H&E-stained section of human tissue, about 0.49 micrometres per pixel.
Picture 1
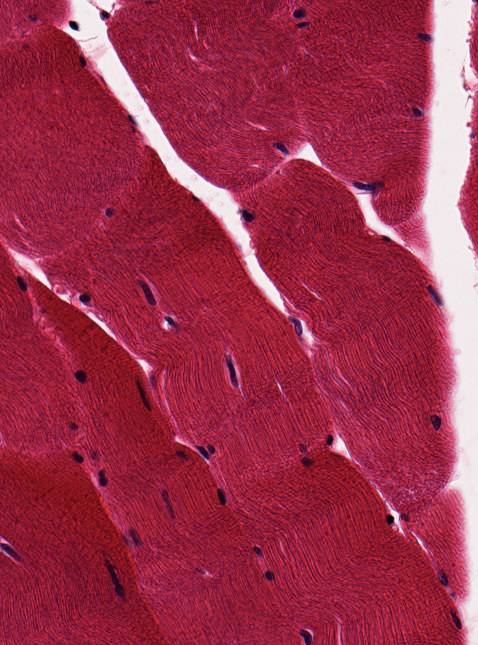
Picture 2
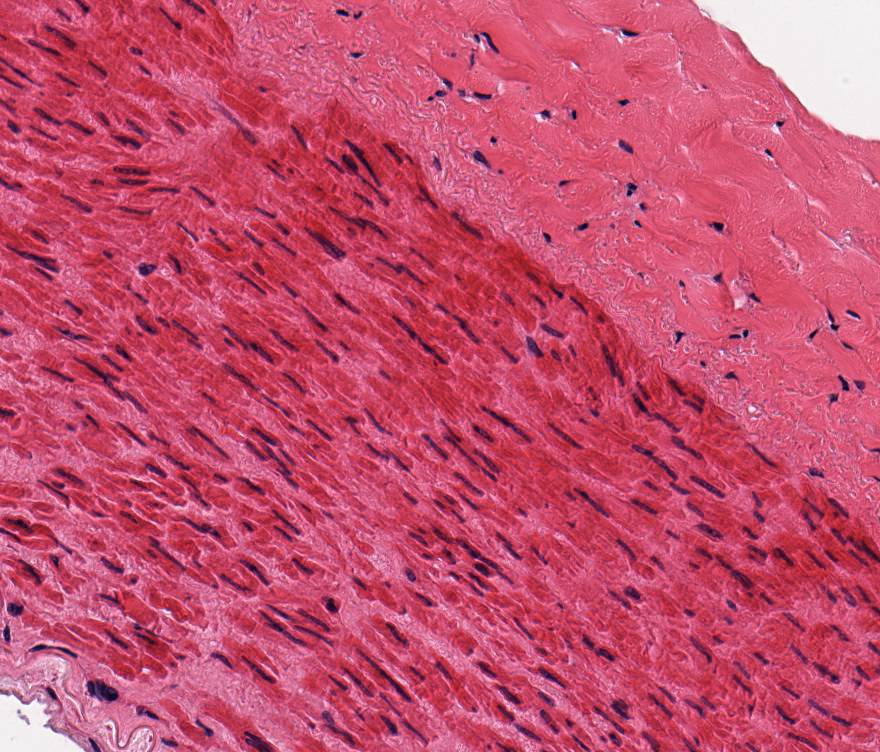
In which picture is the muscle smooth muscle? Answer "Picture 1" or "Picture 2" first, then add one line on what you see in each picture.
Picture 2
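Picture 1: Fine transverse cross-striations are visible within the muscle fibres.
Picture 2: A broad band of smooth muscle fills the left and lower part of the field, with paler connective tissue in the upper right.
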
